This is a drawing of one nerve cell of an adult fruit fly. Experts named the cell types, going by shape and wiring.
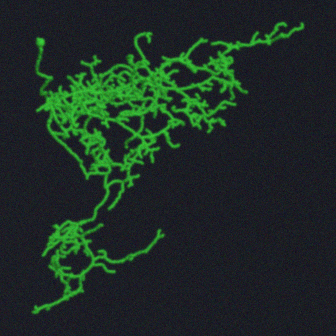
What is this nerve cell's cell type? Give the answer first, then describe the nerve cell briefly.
It is of cell type VES046. Its broad class is central-brain intrinsic neuron. The cell body can be seen at the upper left of the picture. Dozens of branch ends can be seen.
